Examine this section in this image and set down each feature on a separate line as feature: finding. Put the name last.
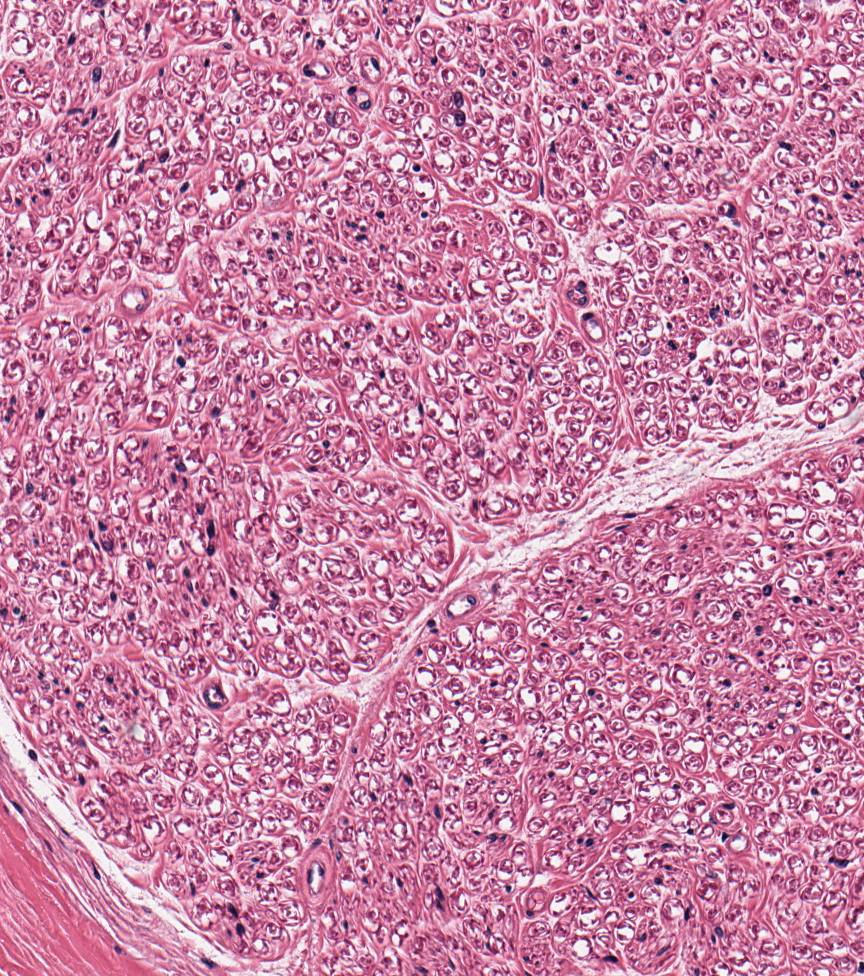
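Fibres: mostly a small central pink dot in a pale, nearly clear ring
Nuclei: small, dark, elongated or oval, sparse between fibres
Connective tissue: thin pink strands parting fibres into small irregular groups throughout
Vessels: small, round lumens, one near bottom centre
Name: tibial nerve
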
